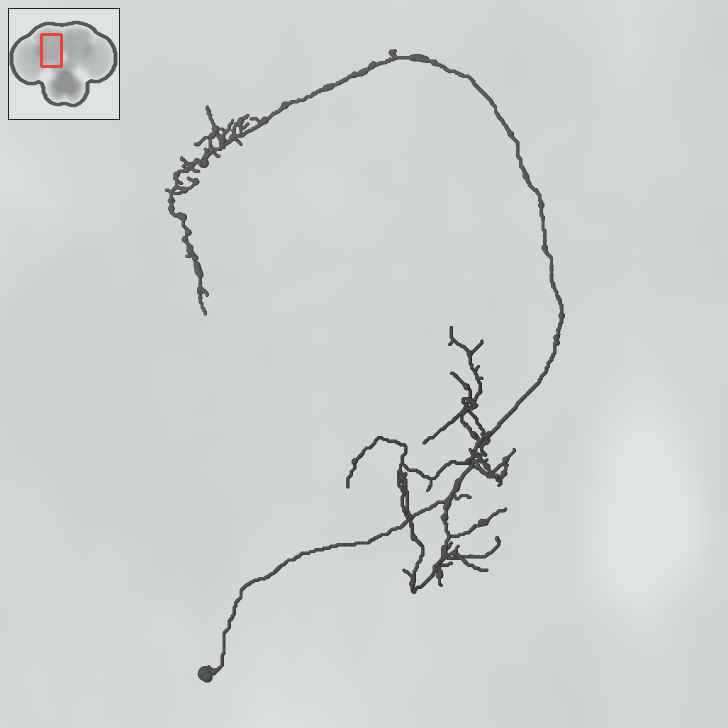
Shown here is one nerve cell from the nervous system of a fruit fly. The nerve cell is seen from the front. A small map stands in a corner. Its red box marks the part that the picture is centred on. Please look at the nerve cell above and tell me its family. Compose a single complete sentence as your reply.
The family classification of the nerve cell is hemilineage ALlv1.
